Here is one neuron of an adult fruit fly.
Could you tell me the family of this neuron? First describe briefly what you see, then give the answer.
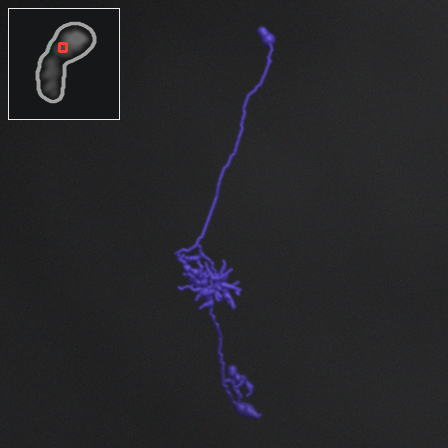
The cell body can be seen at the top of the picture. In this view it is more than twice as tall as it is wide. This is an optic-lobe intrinsic neuron. The family is Mi.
